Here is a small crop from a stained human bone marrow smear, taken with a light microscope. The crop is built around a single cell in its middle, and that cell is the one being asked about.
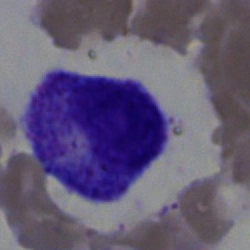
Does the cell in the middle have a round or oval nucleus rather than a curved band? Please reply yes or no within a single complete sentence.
Yes, what the nucleus forms is a compact round or oval shape.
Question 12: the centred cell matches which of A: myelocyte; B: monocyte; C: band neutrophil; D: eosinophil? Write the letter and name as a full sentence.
Since the middle cell is a myelocyte, option A is the right one.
